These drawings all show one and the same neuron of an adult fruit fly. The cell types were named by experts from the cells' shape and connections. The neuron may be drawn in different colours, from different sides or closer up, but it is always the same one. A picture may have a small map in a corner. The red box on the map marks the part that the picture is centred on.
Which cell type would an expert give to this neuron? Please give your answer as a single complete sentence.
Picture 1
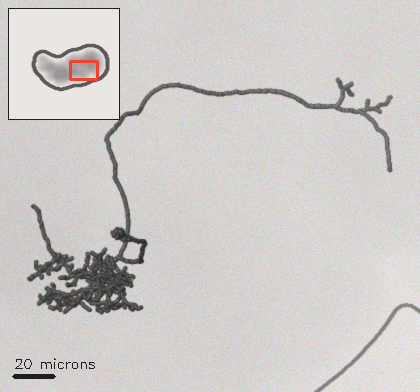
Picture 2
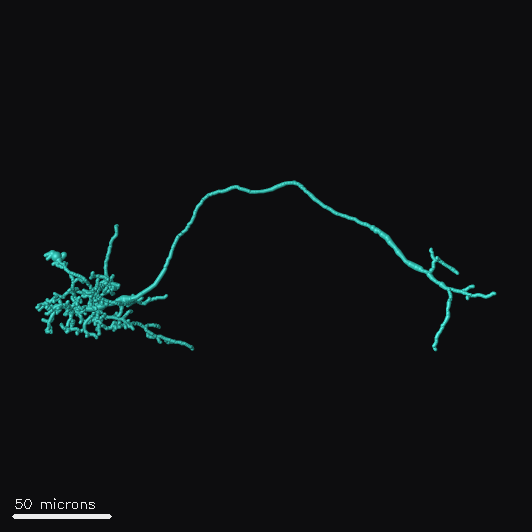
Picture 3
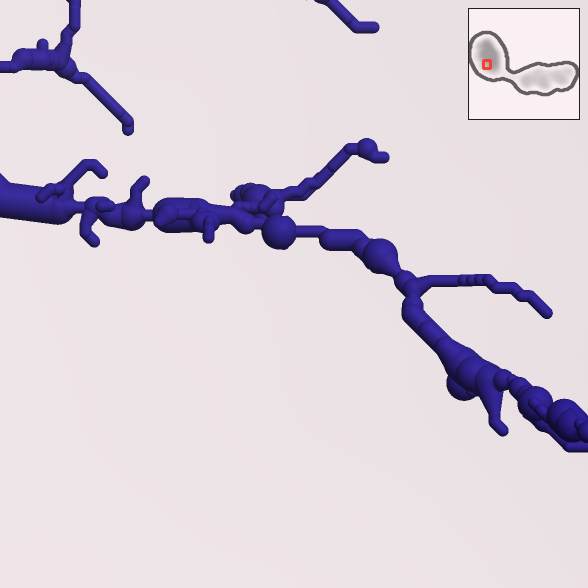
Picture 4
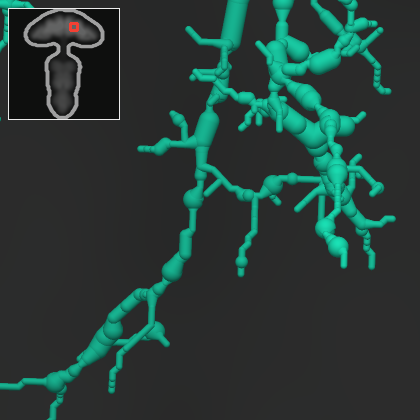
The neuron belongs to cell type CB1280.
